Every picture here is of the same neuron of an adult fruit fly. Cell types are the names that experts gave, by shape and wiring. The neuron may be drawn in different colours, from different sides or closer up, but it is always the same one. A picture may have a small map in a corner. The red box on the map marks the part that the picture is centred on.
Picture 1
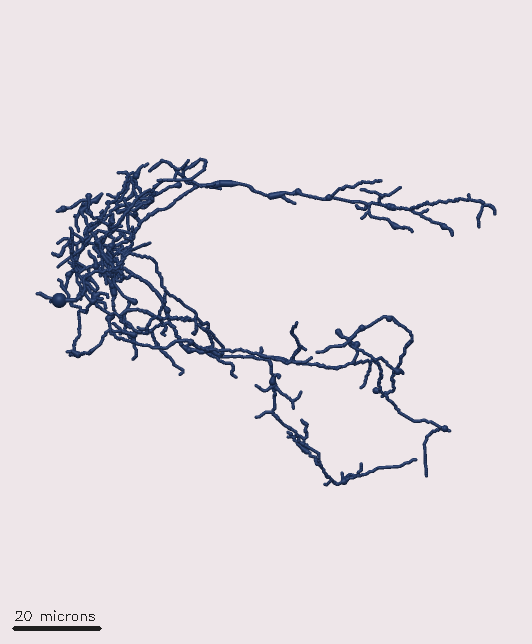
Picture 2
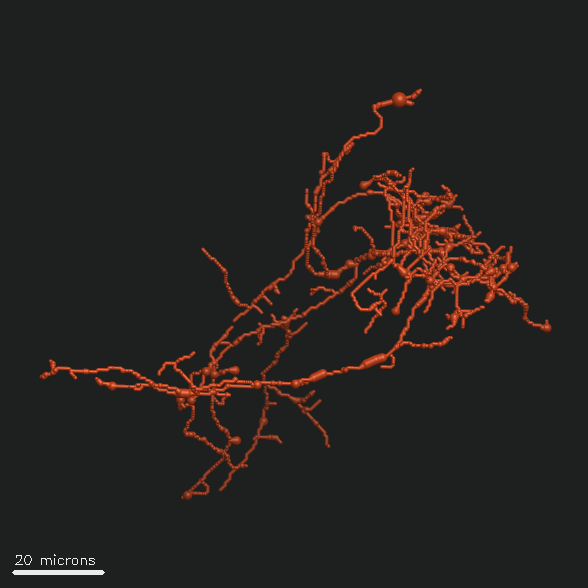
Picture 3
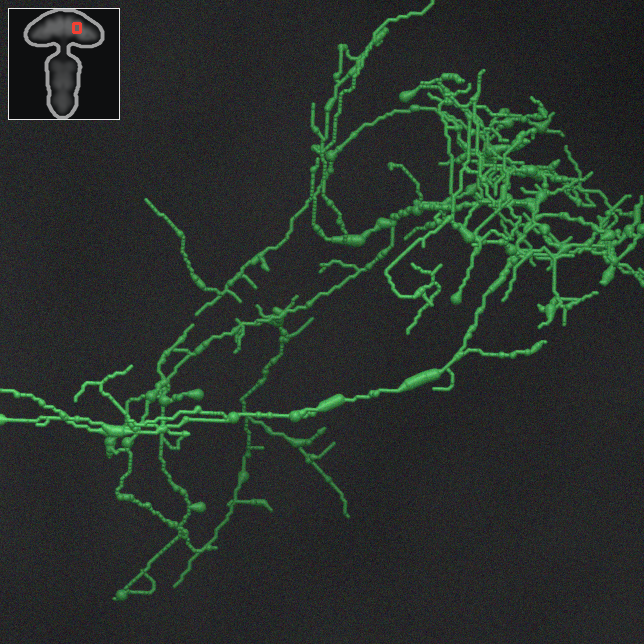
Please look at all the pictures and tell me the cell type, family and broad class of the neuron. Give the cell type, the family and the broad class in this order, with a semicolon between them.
SLP122; hemilineage SLPad1_anterior; central-brain intrinsic neuron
